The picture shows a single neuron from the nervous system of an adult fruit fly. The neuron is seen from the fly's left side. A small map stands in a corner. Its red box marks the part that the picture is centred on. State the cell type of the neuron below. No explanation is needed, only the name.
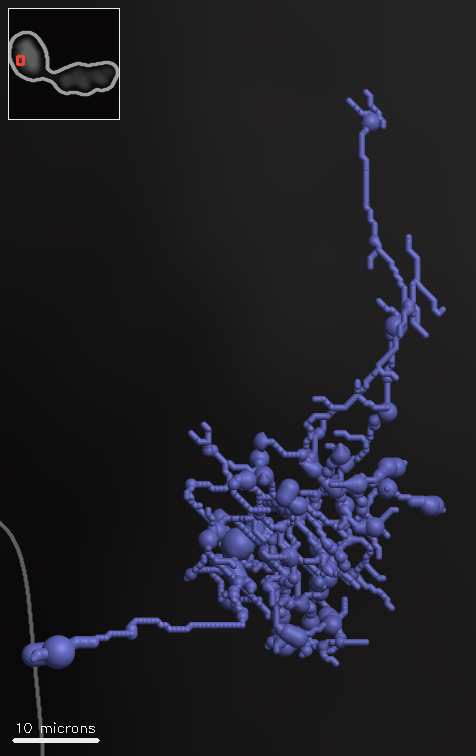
PRW036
